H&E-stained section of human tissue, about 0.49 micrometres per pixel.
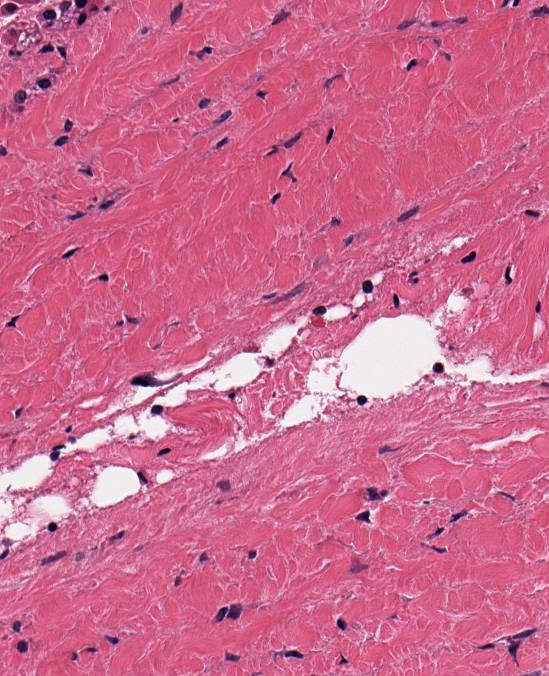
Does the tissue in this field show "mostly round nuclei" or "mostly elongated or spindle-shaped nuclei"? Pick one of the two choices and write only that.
Mostly elongated or spindle-shaped nuclei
